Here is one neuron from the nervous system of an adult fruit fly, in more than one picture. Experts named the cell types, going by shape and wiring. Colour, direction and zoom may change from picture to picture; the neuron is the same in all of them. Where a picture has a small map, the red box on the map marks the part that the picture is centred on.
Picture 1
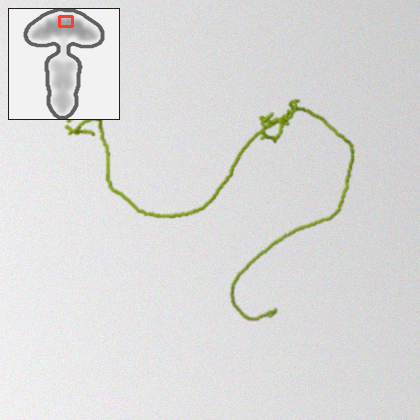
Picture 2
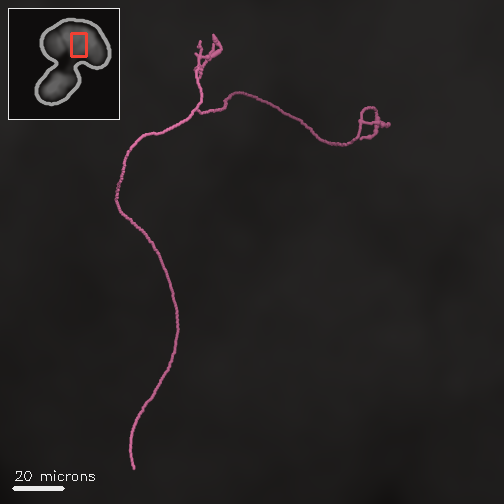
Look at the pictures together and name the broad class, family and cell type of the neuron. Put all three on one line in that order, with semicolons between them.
sensory neuron entering the brain; class olfactory; ORN_VM7v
